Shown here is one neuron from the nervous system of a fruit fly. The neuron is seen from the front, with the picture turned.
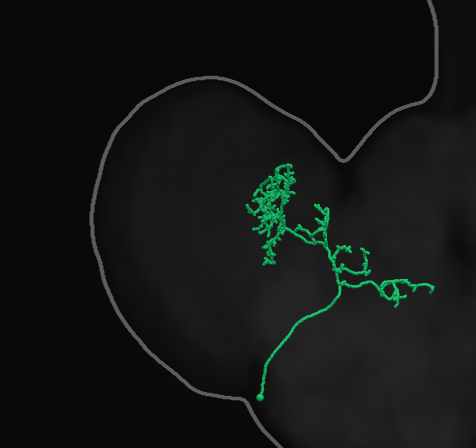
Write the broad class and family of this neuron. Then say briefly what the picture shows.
This is a visual projection neuron. Its family is LPC. The cell body can be seen at the bottom of the picture. In this view it is about as wide as it is tall.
